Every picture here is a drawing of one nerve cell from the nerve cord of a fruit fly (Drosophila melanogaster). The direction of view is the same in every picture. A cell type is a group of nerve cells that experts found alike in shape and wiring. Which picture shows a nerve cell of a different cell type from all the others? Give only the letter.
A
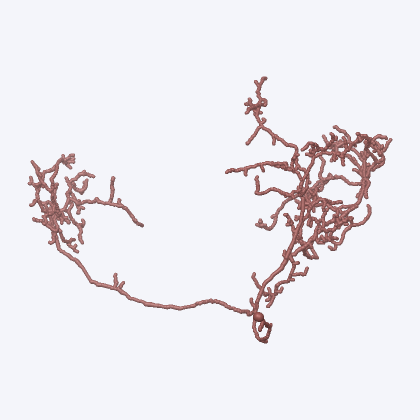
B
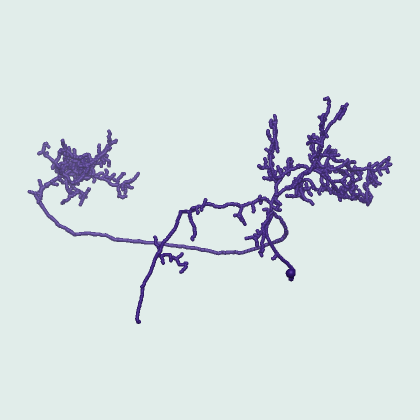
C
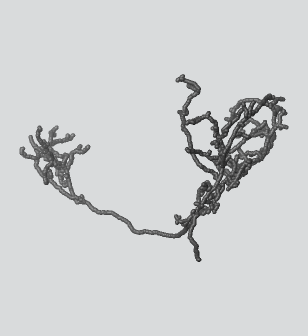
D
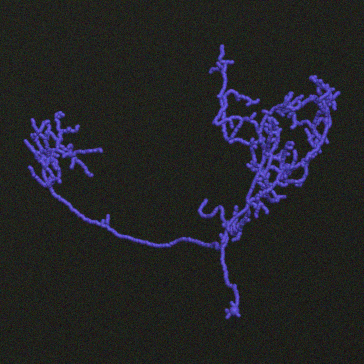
B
